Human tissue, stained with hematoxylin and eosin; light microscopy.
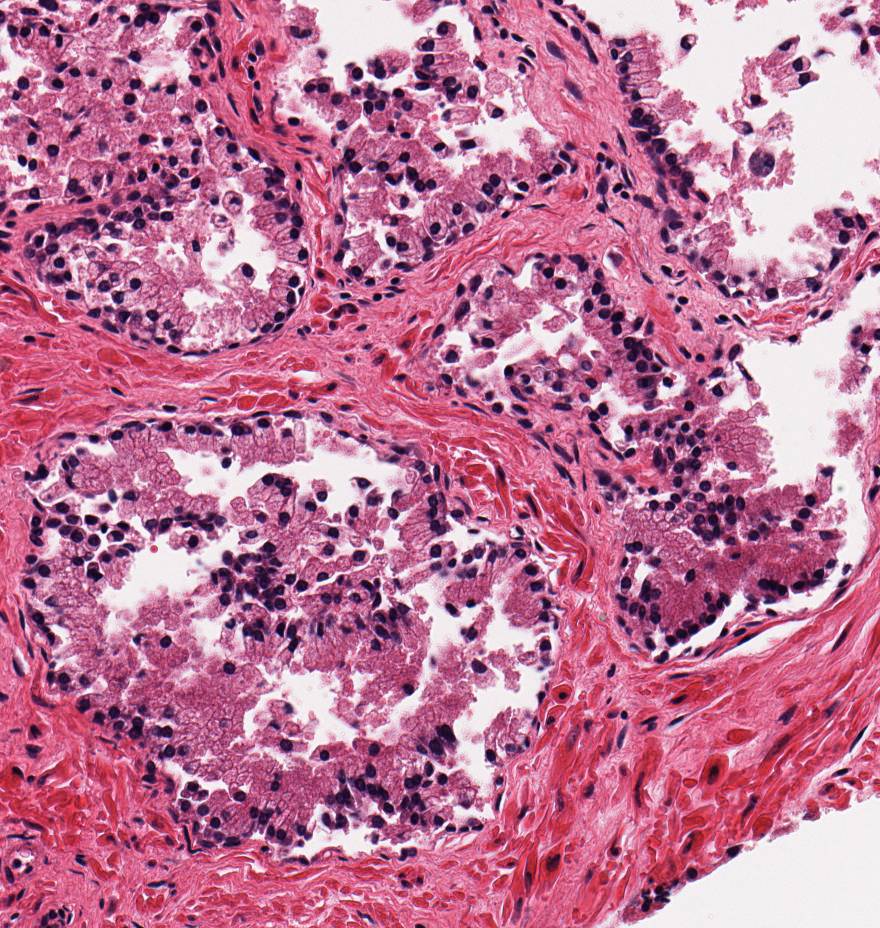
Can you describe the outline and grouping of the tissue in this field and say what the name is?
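Rounded epithelial nests occupy most of the field, separated by bands of pink stroma. Cytoplasm abundant, pale, finely vacuolated, pinkish-purple; nuclei small, round, dark. Tall columnar cells line nest edges, nuclei toward the stroma. Tissue: prostate.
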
